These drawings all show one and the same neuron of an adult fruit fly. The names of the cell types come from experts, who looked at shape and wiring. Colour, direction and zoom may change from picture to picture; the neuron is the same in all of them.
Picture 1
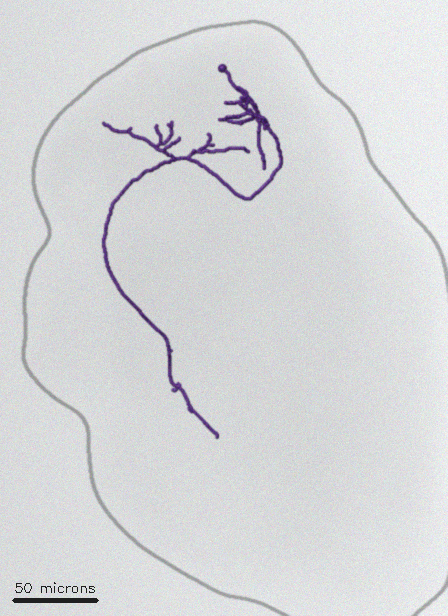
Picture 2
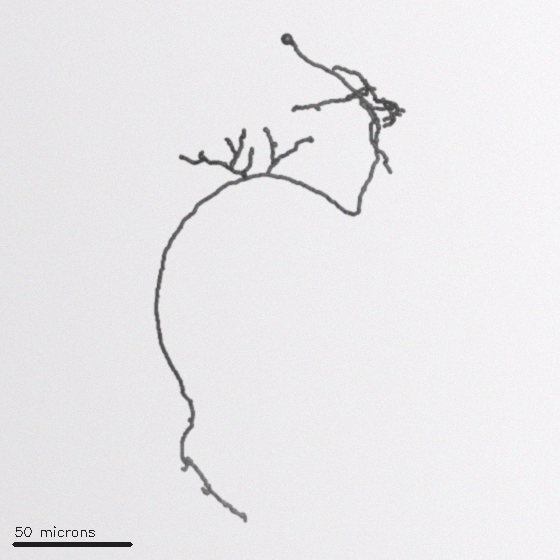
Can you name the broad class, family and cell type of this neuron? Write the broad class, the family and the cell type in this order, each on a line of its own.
central-brain intrinsic neuron
hemilineage SMPpm1
CB2123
